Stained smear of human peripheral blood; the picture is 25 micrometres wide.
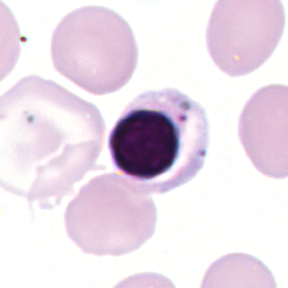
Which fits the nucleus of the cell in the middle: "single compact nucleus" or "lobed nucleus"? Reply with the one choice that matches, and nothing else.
Single compact nucleus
